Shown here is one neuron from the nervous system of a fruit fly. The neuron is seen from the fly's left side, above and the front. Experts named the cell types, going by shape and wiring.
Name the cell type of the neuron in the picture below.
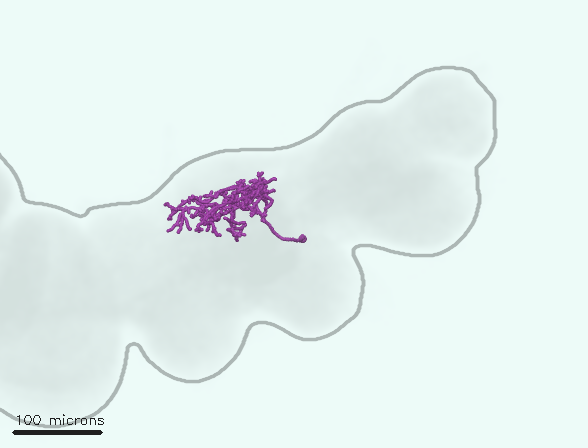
IN06A023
